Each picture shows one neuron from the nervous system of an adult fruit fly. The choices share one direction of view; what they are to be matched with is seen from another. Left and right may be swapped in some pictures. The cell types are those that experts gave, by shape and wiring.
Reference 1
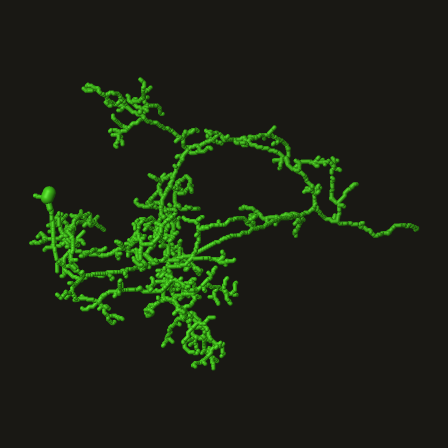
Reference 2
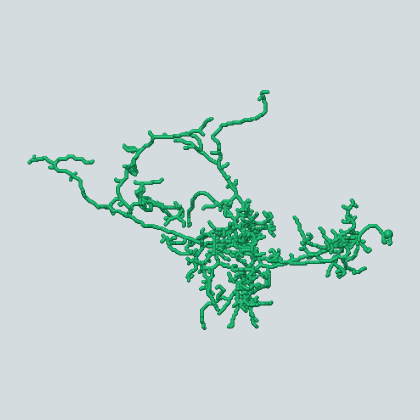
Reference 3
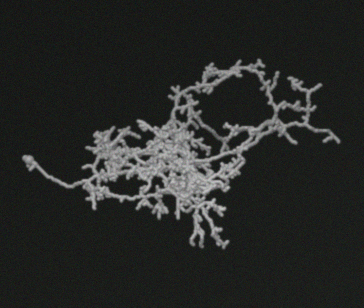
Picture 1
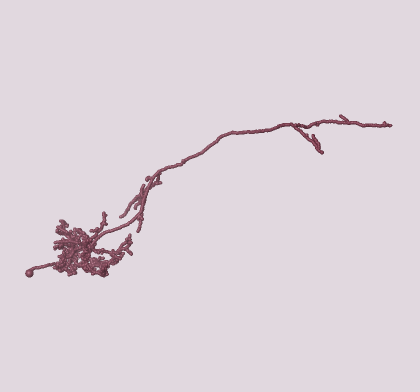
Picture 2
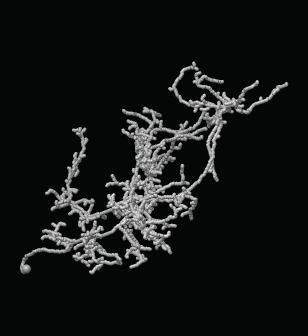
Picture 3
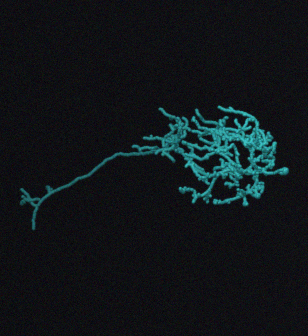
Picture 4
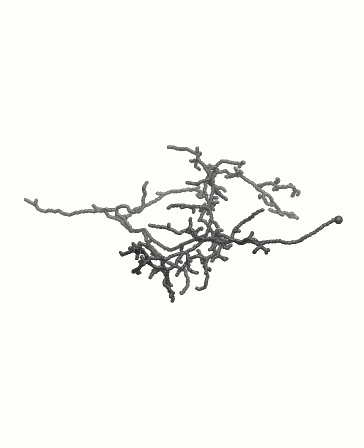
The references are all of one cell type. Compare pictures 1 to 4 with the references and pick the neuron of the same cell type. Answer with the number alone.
2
